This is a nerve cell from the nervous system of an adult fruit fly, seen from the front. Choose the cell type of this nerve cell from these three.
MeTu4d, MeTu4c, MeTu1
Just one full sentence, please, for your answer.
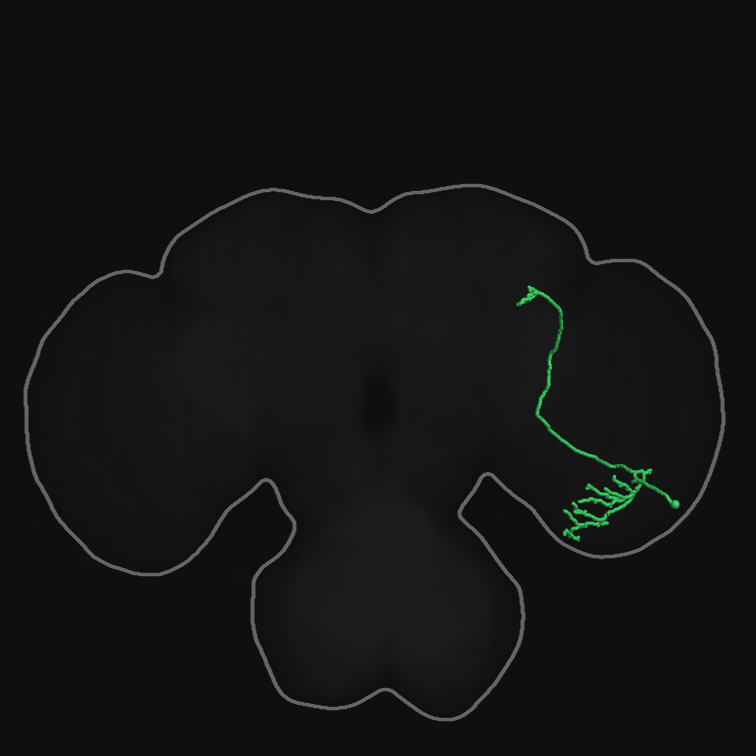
This nerve cell represents the cell type MeTu4d.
